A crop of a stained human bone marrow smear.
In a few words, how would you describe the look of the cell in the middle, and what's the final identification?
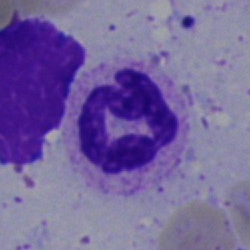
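See how the nuclear ring has a lumpy contour, with several bulges along its length? The chromatin's dense and dark purple. Around the nucleus there's a moderate rim of pale pinkish-lilac cytoplasm, holding fine pinkish granules. That's a segmented neutrophil.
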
